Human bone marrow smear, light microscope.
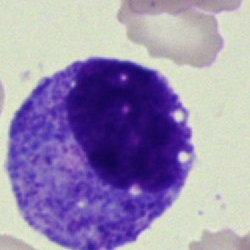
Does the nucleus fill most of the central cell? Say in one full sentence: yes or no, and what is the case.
No, the cell has plenty of cytoplasm around its nucleus.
